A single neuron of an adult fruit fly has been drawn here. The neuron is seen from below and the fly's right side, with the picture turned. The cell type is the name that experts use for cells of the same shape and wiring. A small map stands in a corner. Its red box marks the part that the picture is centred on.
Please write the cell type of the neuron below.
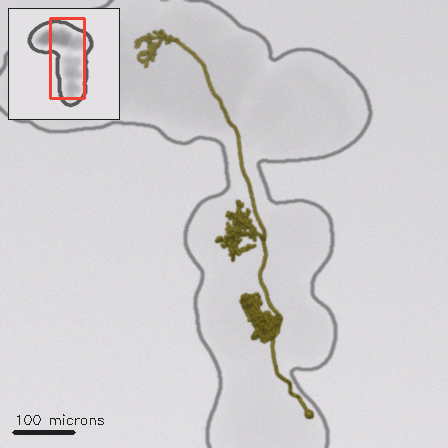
AN09B011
